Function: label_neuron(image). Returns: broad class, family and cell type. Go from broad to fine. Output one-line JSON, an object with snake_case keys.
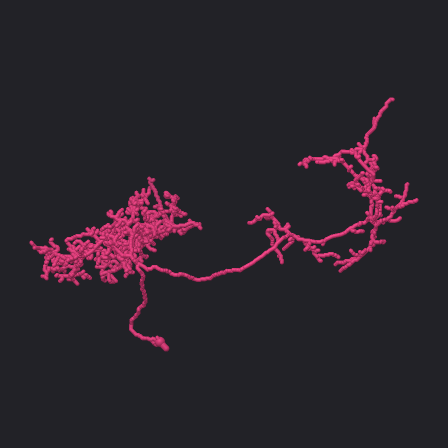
{"broad_class": "central-brain intrinsic neuron", "family": "hemilineage DM6_posterior", "cell_type": "IB094"}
